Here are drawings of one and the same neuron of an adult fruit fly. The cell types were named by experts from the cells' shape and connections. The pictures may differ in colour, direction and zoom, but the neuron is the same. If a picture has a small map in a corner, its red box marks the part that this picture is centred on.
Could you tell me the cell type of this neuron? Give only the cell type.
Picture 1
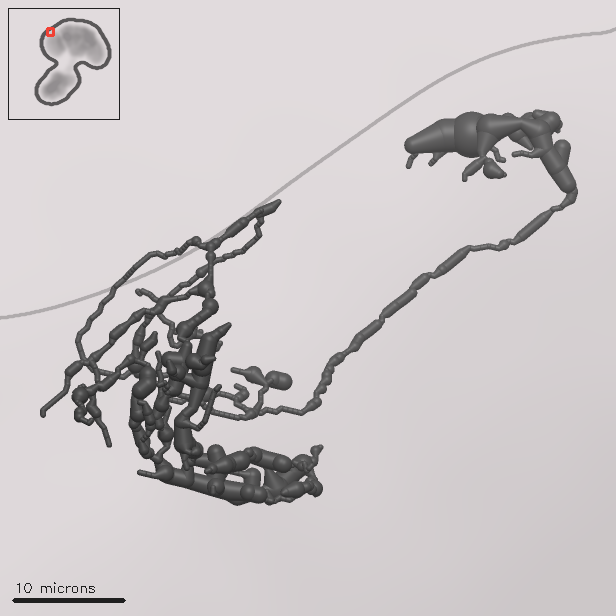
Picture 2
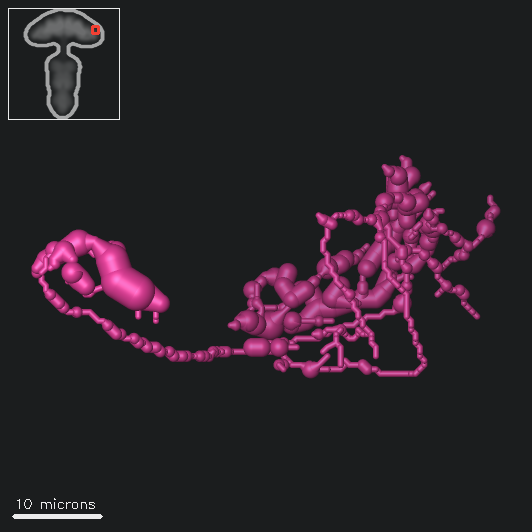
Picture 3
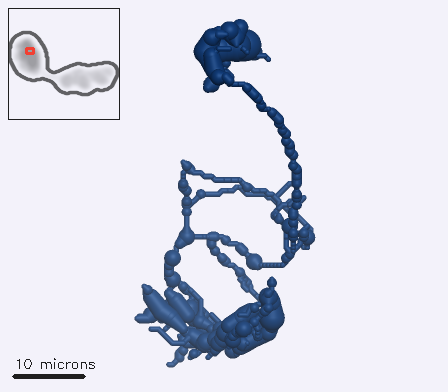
Lai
